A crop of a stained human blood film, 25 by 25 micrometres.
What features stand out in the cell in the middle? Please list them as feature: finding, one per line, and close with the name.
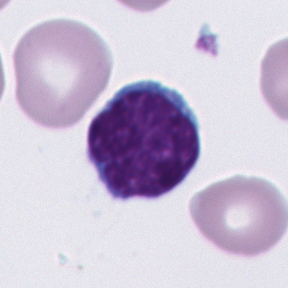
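Chromatin: dark purple, coarsely clumped
Nucleoli: none to be seen
Cytoplasm: just a thin rim round the nucleus
Vacuoles: none visible
Name: typical lymphocyte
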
